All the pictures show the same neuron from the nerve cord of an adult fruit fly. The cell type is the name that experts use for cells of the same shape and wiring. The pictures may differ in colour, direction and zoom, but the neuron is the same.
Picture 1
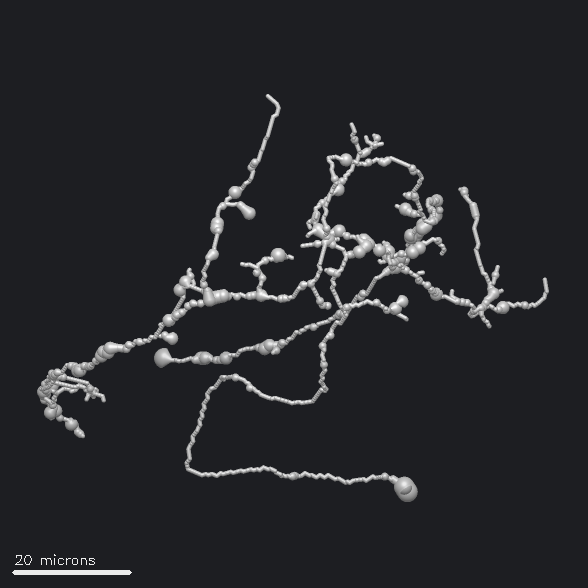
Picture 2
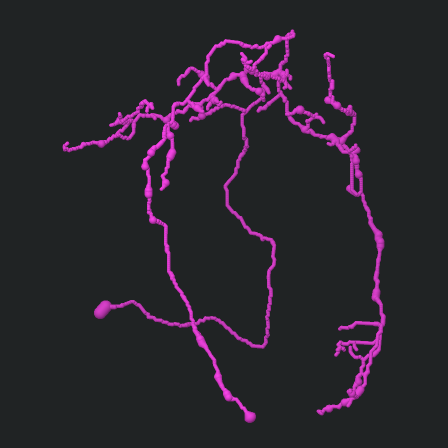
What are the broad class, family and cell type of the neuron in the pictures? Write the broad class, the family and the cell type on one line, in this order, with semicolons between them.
nerve-cord intrinsic neuron; hemilineage 01B; IN01B035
